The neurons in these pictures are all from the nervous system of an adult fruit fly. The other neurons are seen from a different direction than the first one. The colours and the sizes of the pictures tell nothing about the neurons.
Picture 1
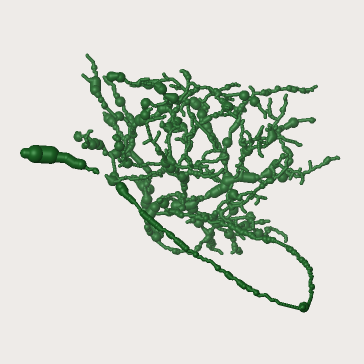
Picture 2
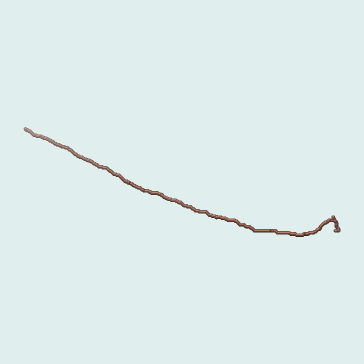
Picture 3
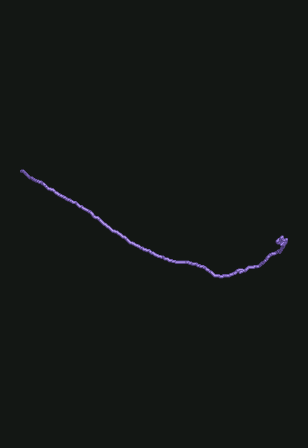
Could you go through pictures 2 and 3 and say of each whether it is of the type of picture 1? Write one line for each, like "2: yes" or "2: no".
2: no
3: no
